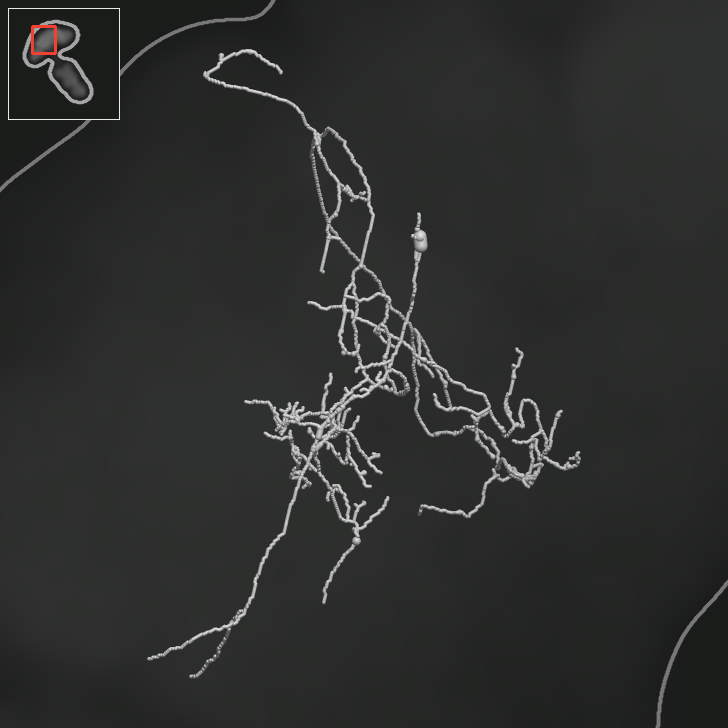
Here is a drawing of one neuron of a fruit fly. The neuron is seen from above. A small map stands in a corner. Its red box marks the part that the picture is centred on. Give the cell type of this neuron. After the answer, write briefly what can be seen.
Its cell type is SMP460. Its broad class is central-brain intrinsic neuron. It is in the brain and does not reach the nerve cord. Dozens of branch ends can be seen.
